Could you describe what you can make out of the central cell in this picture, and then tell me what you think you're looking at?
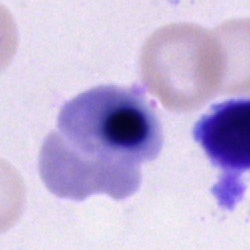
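Dense chromatin stains the nucleus evenly very dark, and the nucleus sits toward the upper right of the cell. Around it, the cytoplasm is abundant, covering far more area than the nucleus, and pale lavender-blue in colour. The central cell is an erythroblast.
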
